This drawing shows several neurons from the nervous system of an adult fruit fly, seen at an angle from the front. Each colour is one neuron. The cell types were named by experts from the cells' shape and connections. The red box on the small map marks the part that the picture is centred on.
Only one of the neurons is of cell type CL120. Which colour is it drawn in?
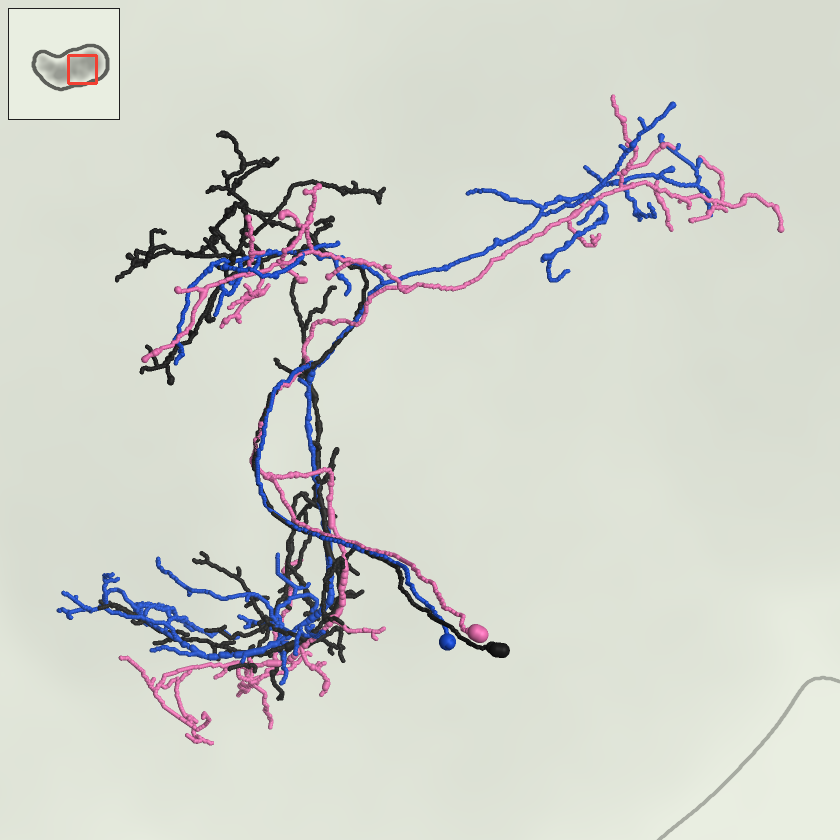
pink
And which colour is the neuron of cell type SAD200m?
blue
